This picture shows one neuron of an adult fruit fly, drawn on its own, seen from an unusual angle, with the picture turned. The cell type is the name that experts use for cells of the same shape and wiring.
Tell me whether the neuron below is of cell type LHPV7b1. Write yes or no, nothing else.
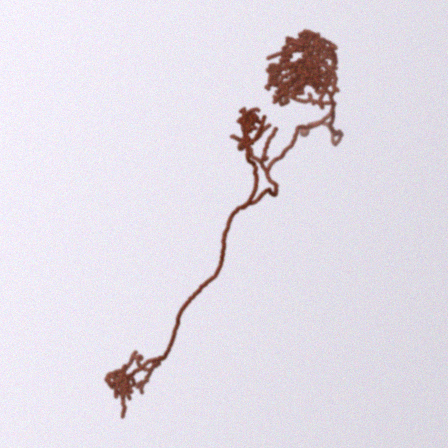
yes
